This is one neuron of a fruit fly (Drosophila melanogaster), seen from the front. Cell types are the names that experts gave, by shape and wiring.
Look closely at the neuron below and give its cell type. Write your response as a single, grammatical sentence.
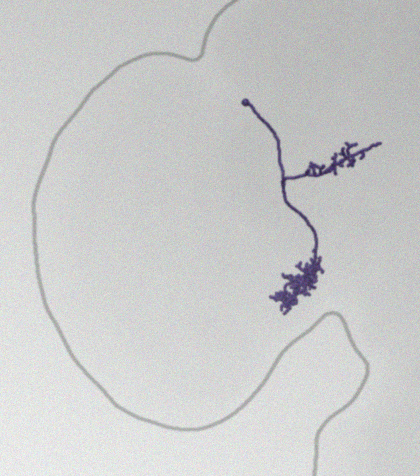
It is LPLC1 that names the cell type of this neuron.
